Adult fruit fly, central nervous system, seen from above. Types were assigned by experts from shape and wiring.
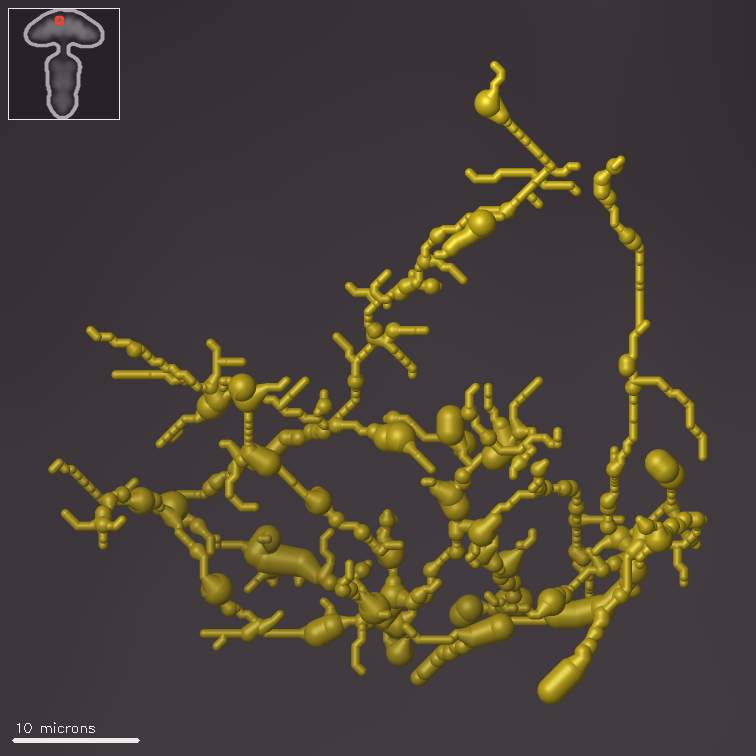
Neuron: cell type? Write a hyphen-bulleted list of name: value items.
- cell type: LAL169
